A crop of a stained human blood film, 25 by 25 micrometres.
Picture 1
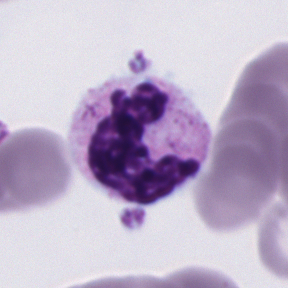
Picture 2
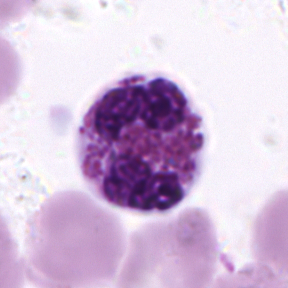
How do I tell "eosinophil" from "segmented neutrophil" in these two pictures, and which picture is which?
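The segmented neutrophil is in picture 1, and the eosinophil in picture 2. In the eosinophil, coarse reddish-purple granules crowd the cytoplasm, whereas the neutrophil's cytoplasm is pale pink.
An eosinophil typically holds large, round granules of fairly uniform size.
The nuclei are arranged differently: the neutrophil's nucleus curves around a clear area of cytoplasm on its upper right side, while the eosinophil's lobes lie mainly in the upper and lower parts of the cell.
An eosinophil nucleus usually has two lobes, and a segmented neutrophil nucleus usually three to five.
The eosinophil has a round outline and a smooth surface without projections, and it is about 12 micrometres across. In both cells the chromatin is dark purple and coarsely clumped, and neither nucleus shows a nucleolus. Beside the neutrophil, one small purple granular fragment lies just above the cell and another just below it.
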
